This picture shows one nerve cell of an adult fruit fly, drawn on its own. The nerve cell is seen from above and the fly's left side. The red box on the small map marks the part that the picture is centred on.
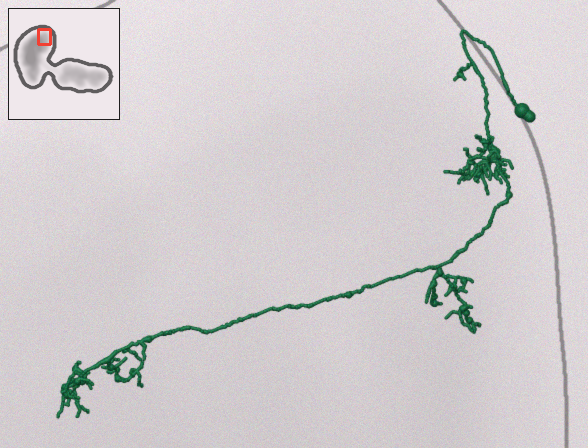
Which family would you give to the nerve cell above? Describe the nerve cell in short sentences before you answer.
It lies in the brain. Its cell body lies at the upper right of the picture. Dozens of branch ends can be seen. Its broad class is optic-lobe intrinsic neuron. Its family is TmY.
